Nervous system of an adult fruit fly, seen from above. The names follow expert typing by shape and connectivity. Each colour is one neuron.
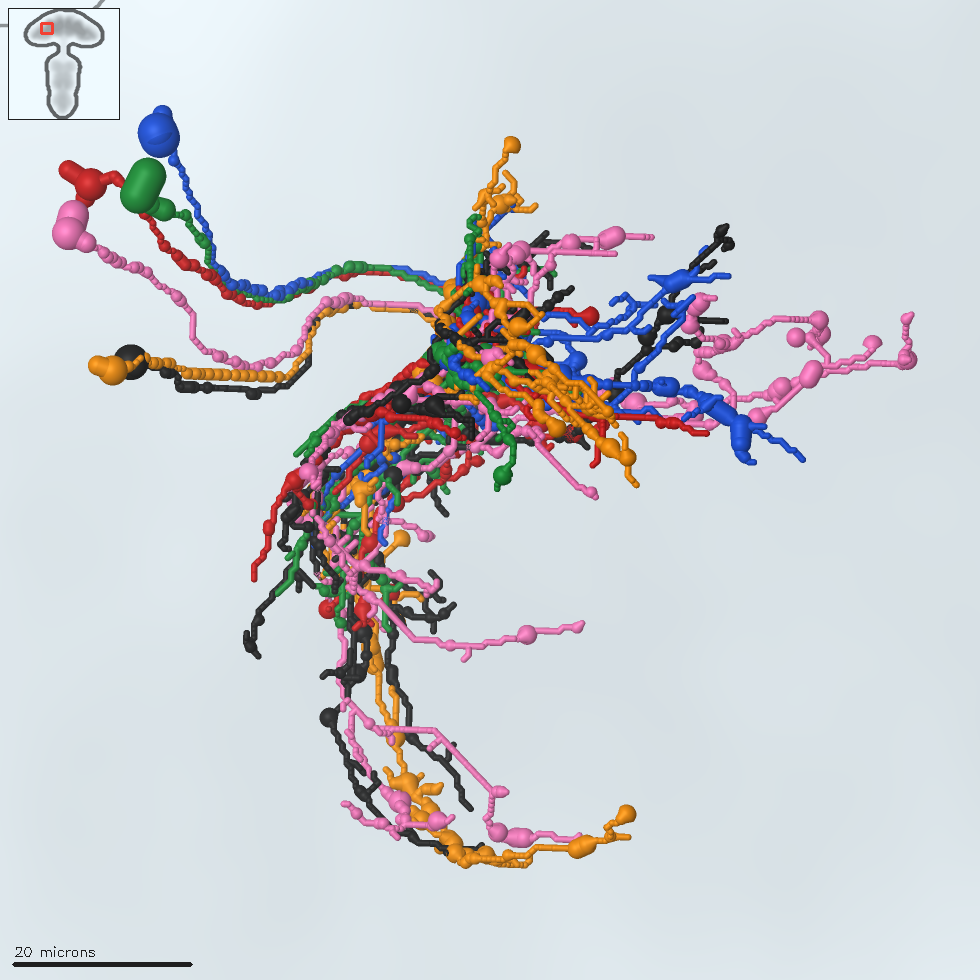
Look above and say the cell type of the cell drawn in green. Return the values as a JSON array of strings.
["LHAV4e2_b1"]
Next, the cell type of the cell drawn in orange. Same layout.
["LHAV4b2"]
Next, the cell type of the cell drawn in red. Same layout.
["LHAV4e2_b2"]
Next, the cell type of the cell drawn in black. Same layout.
["CB3729"]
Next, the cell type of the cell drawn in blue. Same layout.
["LHAV4e7_b"]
